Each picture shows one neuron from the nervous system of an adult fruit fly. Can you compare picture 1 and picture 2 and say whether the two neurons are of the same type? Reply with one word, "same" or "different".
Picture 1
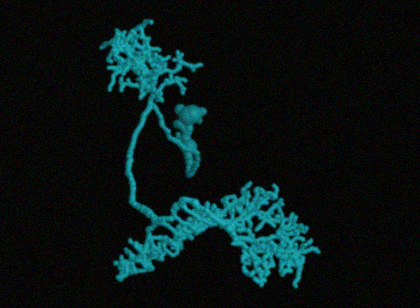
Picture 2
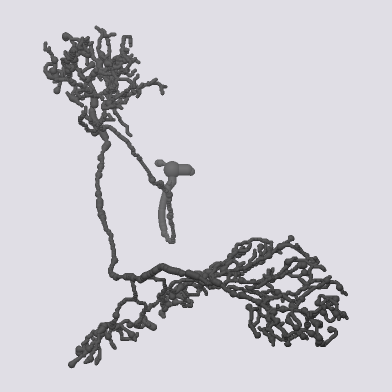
different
